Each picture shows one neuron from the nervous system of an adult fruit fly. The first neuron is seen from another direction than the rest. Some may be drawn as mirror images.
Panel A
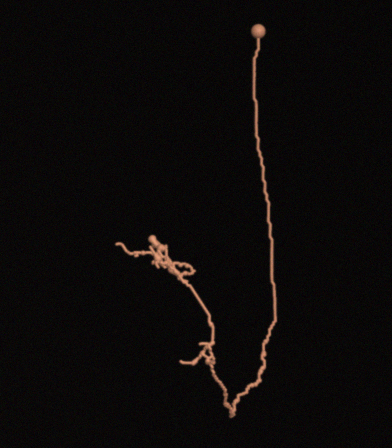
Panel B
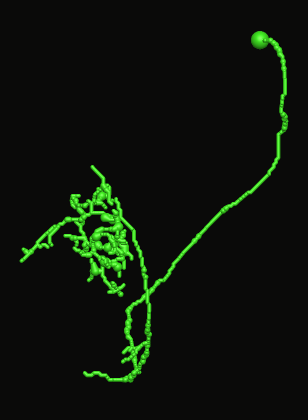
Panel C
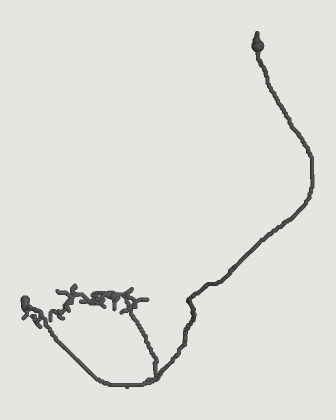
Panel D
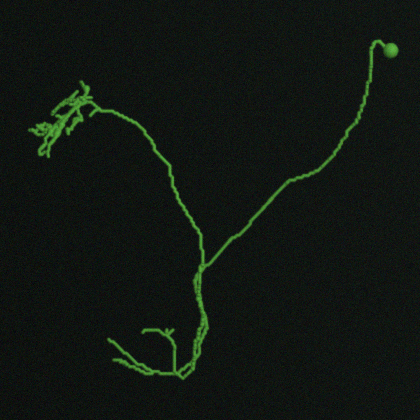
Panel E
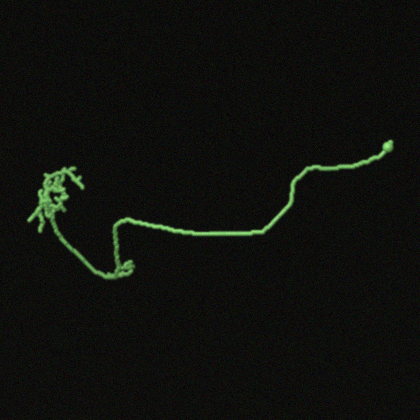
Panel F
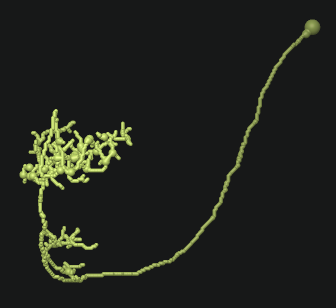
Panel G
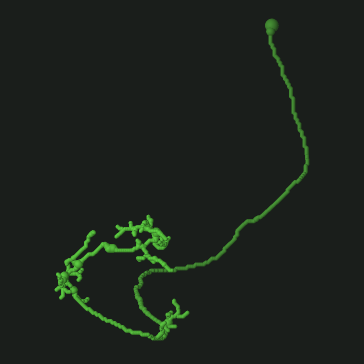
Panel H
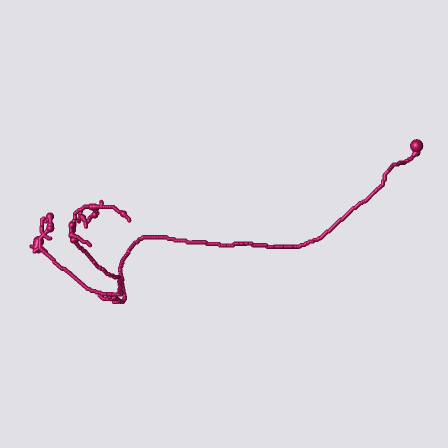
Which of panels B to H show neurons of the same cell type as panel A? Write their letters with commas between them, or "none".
C, G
